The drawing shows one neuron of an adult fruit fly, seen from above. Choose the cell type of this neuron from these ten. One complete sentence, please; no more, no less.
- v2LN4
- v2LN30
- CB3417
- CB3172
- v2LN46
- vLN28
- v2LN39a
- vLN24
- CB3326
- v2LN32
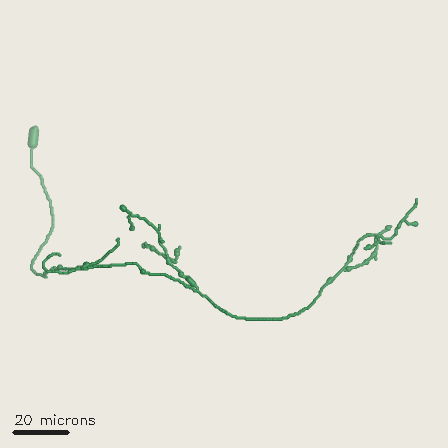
The neuron is a member of cell type CB3172.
